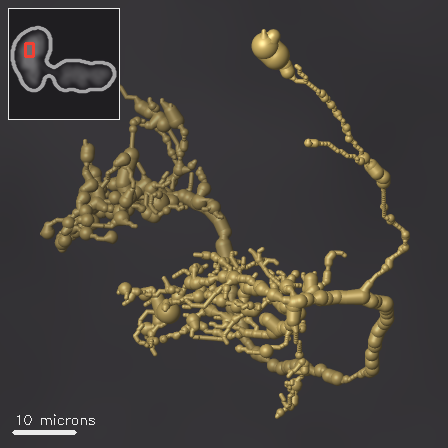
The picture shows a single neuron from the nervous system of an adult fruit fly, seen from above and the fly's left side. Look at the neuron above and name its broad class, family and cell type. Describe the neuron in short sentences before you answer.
Its cell body lies at the top of the picture. From top to bottom in the picture it spans about 65 microns. Dozens of branch ends can be seen. It is a central-brain intrinsic neuron. The name of its family is class CX. Its cell type is hDeltaB.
